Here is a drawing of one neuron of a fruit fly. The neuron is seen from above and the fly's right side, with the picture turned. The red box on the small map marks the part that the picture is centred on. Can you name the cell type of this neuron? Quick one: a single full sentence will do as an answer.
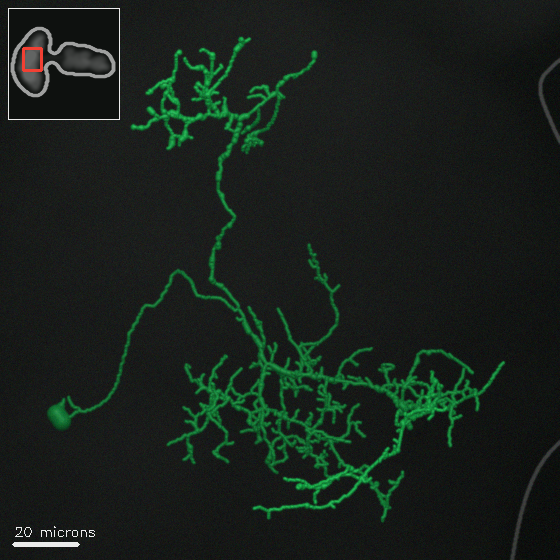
It is as GNG205 that this neuron is typed.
